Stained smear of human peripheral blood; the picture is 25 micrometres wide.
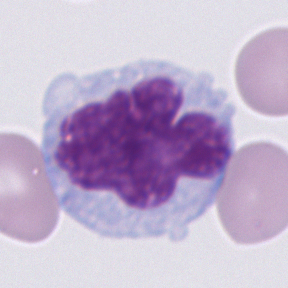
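Monocyte, the central cell. Notice how its rim of cytoplasm is widest above and below the nucleus. Look closely and you will find many small clear vacuoles, but no distinct coarse granules. Its outline is irregular, with small bumps along the edge.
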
